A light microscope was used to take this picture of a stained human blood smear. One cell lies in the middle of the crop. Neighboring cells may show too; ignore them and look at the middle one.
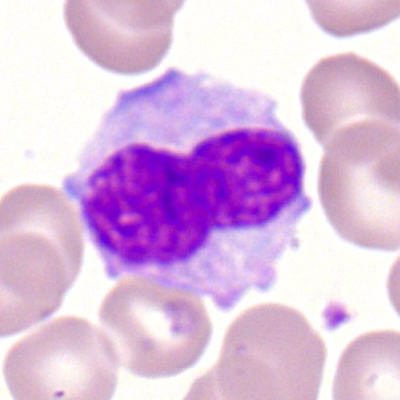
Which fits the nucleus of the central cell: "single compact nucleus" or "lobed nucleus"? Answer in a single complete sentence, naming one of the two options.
This cell has a nucleus made up of distinct lobes.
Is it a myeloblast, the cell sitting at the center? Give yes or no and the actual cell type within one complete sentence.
No, rather than being a myeloblast, the central cell is a monocyte.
